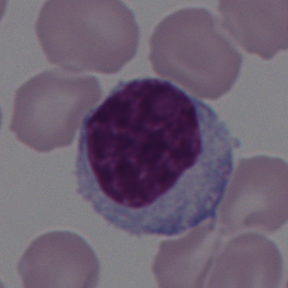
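Typical lymphocyte, the nucleated cell at the centre of a stained peripheral blood smear. The chromatin is dense and clumped, with dark patches divided by paler streaks; no nucleoli are visible. The cytoplasm is pale greyish-blue and shows no vacuoles.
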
